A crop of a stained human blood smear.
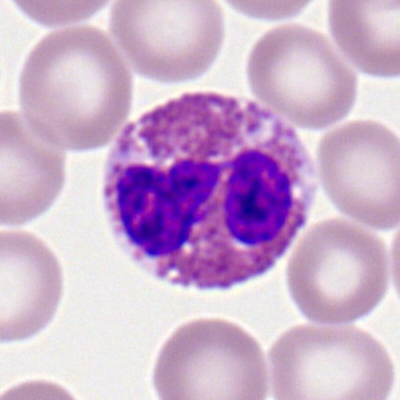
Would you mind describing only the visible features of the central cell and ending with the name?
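Two main nuclear lobes are present, one on the left and one on the right. Between them, a pale band of granular cytoplasm runs diagonally. Numerous granules crowd the cytoplasm throughout the cell, and they are pinkish to reddish-purple. The cell is an eosinophil.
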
